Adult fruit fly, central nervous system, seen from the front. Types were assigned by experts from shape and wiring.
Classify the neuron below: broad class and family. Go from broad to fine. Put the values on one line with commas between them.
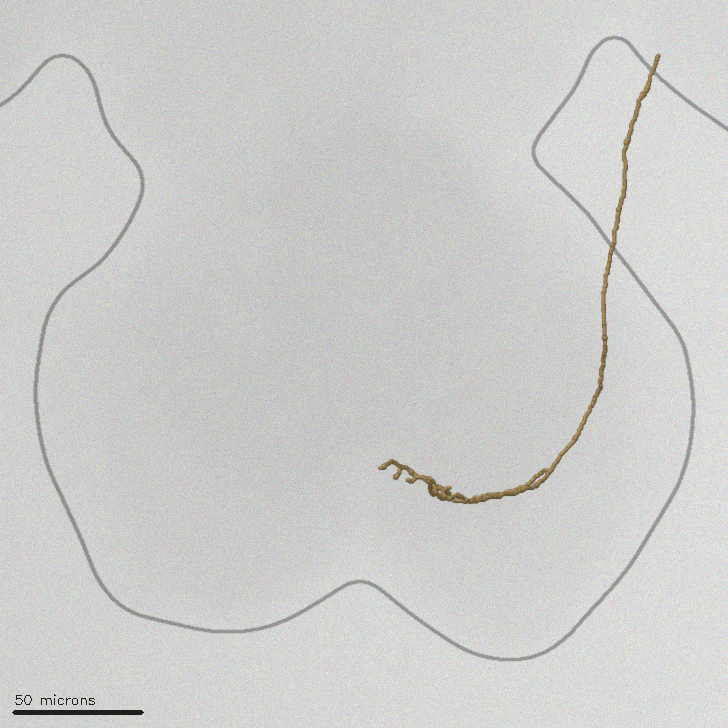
sensory neuron entering the nerve cord, class mechanosensory tactile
